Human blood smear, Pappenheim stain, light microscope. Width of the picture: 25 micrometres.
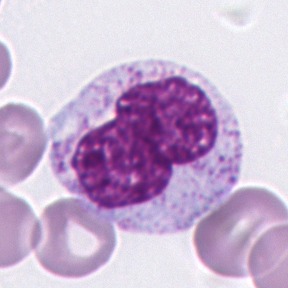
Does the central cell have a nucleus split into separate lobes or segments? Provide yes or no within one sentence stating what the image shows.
Yes, it is a lobed nucleus that this cell has.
